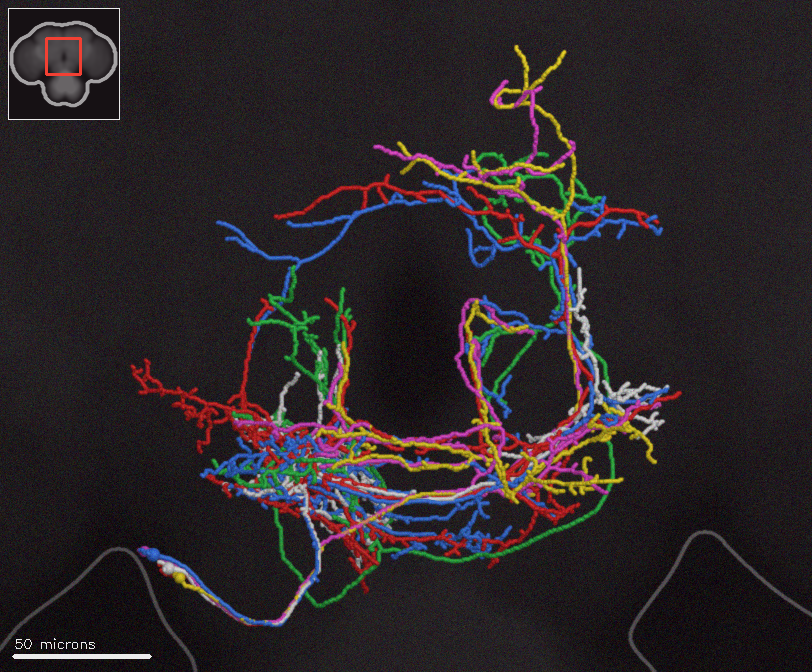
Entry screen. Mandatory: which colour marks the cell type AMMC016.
magenta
